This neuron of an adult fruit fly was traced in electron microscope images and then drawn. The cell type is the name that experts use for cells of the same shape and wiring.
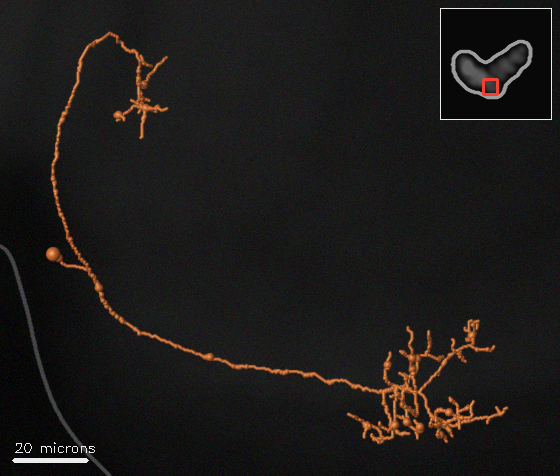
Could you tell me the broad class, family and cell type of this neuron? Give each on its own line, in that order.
optic-lobe intrinsic neuron
MeLo
MeLo3a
